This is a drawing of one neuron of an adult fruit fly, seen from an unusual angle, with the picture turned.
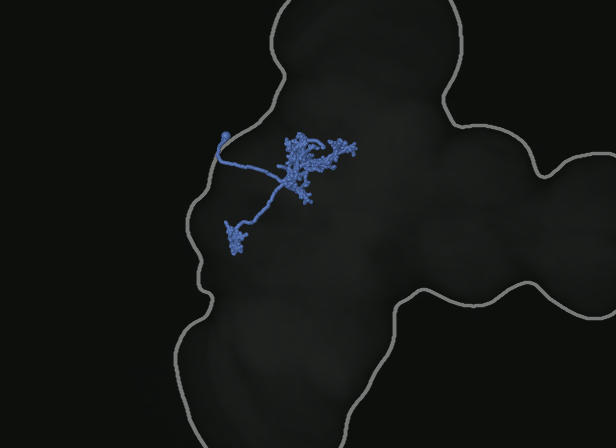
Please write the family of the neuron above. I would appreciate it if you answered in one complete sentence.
It is hemilineage MX3 that names the family of this neuron.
